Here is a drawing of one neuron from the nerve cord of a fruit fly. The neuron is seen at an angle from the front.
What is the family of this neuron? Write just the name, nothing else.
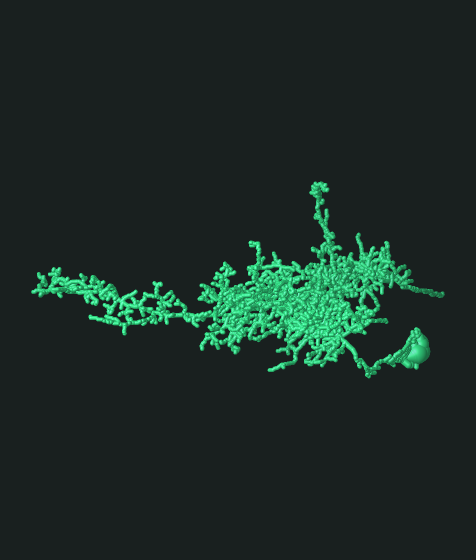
hemilineage 15B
